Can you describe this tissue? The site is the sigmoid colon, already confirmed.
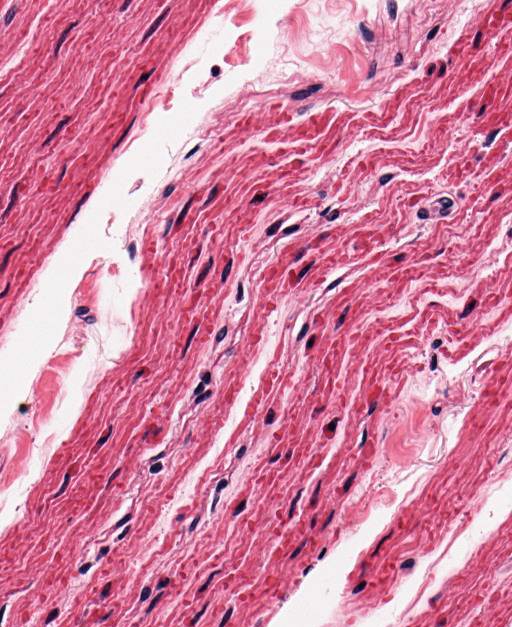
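So, the nuclei are dark purple and elongated, and they lie lengthwise along the fibres. In the centre and upper right, the fibres look wavy rather than straight. Near the top, between bundles, there are loose pale pink wisps of connective tissue. And there are no glands, epithelium or fat cells anywhere in the field.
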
